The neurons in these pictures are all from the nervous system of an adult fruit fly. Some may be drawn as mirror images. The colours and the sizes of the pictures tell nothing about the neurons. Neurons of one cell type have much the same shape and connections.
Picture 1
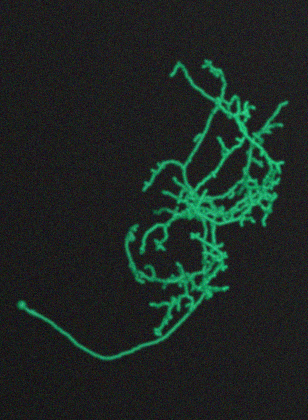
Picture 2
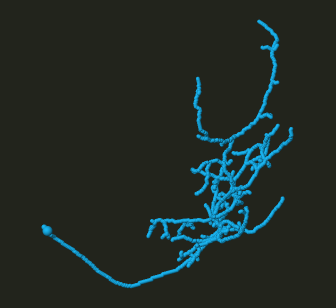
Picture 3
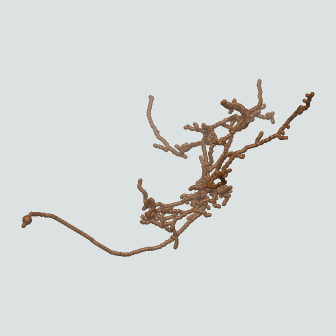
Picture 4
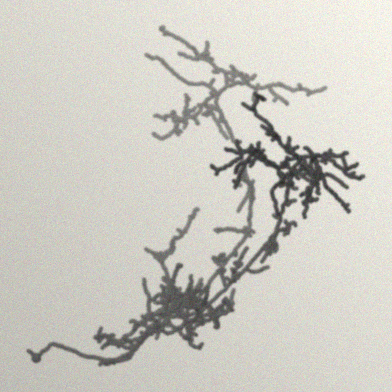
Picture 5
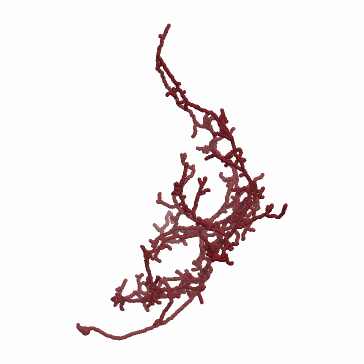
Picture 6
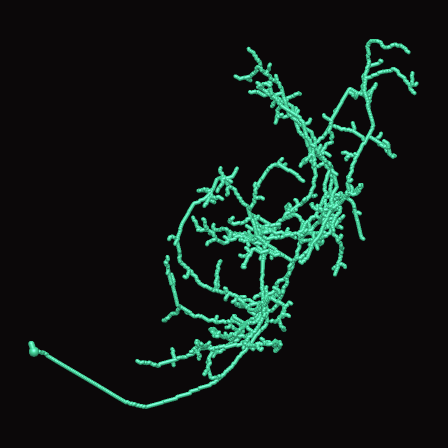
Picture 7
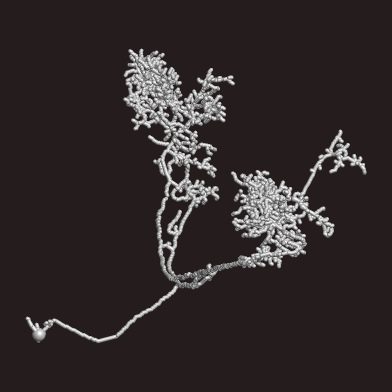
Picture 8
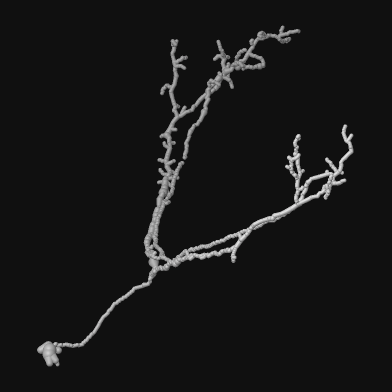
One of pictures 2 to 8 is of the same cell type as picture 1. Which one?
Picture 6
